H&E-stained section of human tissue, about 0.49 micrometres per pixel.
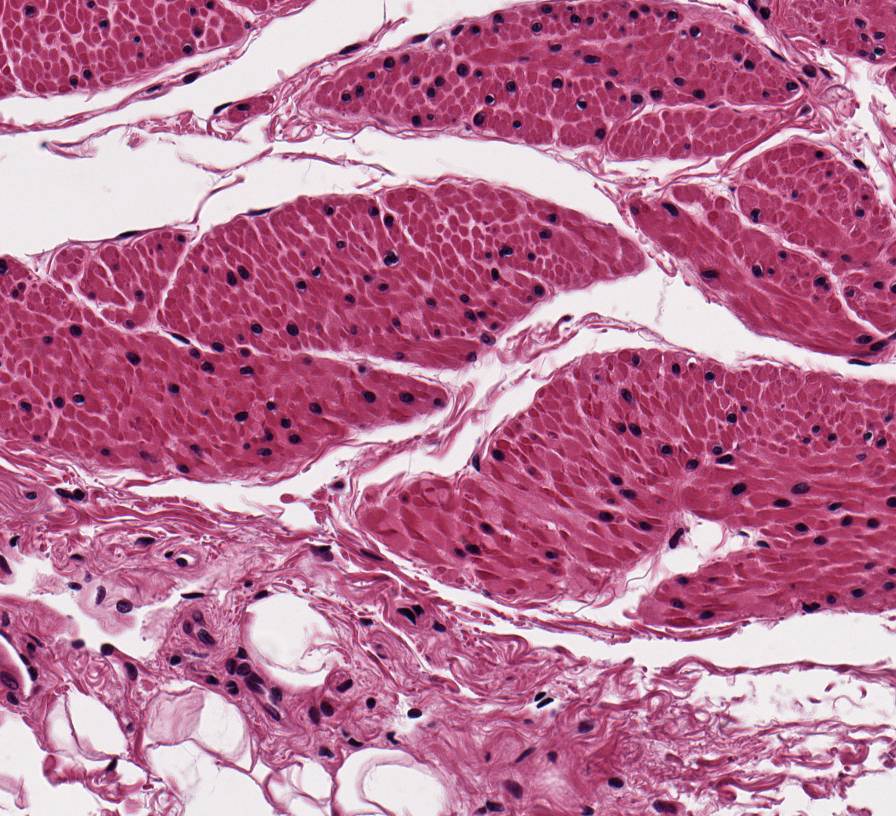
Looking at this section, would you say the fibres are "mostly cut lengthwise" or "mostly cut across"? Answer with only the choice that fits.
Mostly cut across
